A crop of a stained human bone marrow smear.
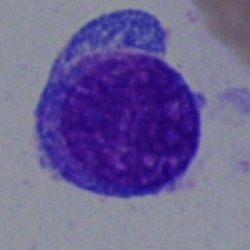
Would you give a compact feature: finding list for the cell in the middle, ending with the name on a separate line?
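Outline: roughly round
Nucleus: off-centre, toward lower right
Cytoplasm: deep blue
Widest cytoplasm: above nucleus, at top of cell
Cell type: blast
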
